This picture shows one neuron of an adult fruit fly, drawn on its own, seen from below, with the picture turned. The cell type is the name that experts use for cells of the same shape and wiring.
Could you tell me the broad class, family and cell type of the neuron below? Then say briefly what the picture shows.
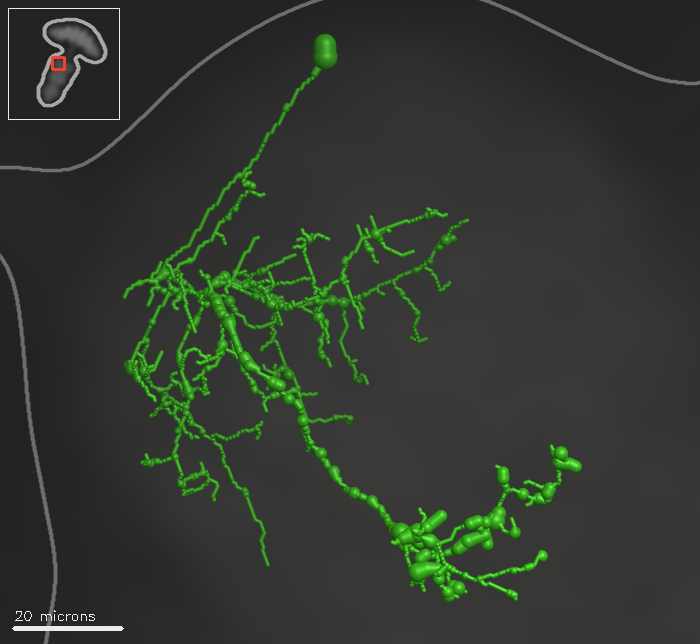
This is a nerve-cord intrinsic neuron. The family is hemilineage 19A. Its cell type is IN19A088_b. It lies in the nerve cord. The cell body can be seen at the top of the picture. By the scale bar it is about 100 microns tall in this view.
